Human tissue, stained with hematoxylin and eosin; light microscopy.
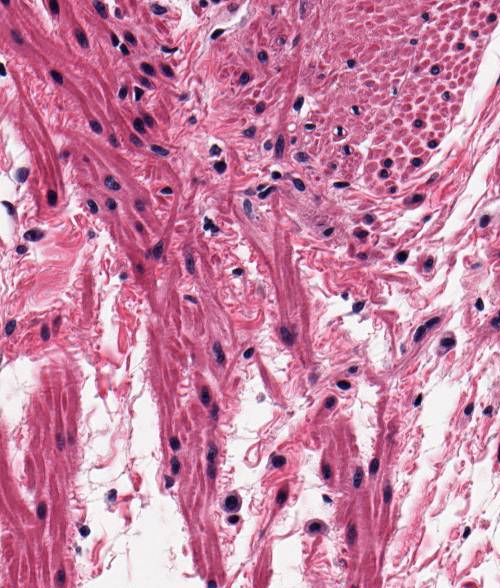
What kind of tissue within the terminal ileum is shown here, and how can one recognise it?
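Smooth muscle is what this section shows. Follow the bundles of pink spindle-shaped cells from the top left: they run obliquely to vertically across the field. Within them, the nuclei are elongated, dark-staining and aligned with the long axis of each cell.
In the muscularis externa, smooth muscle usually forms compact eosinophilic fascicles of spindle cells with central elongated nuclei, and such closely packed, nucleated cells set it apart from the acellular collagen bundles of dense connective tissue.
Between the bundles you'll find loose, wispy pink connective tissue with clear spaces among the strands, and no epithelial lining anywhere.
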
